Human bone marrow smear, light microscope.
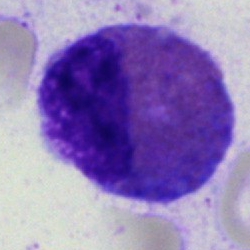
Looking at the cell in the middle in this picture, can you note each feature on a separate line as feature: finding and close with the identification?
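Outline: round to slightly oval, smooth edge.
Staining: left part darker than right part.
Darker left region: coarse dark clumps.
Granules: small, purple, along lower left edge.
Name: eosinophil.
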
